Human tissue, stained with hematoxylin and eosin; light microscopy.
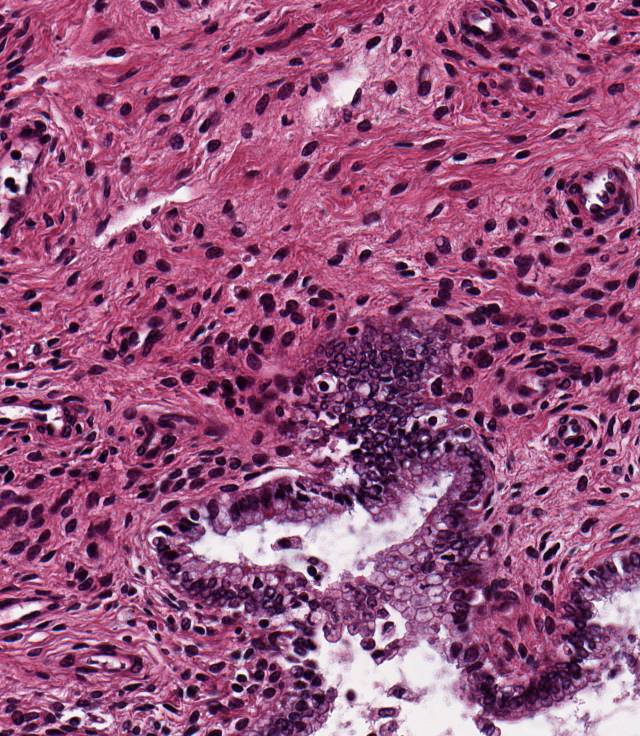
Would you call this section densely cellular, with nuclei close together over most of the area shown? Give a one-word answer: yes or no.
Yes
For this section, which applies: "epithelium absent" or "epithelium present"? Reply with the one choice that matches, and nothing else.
Epithelium present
